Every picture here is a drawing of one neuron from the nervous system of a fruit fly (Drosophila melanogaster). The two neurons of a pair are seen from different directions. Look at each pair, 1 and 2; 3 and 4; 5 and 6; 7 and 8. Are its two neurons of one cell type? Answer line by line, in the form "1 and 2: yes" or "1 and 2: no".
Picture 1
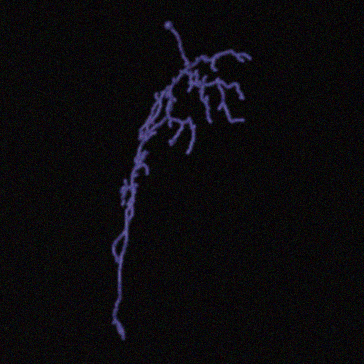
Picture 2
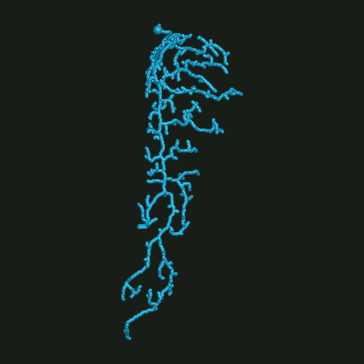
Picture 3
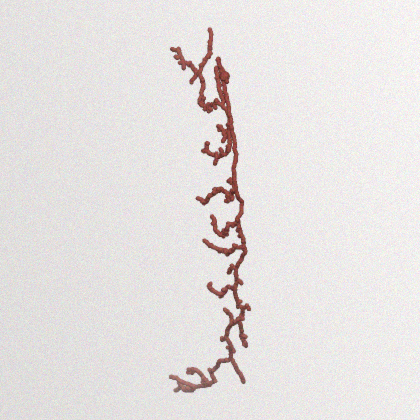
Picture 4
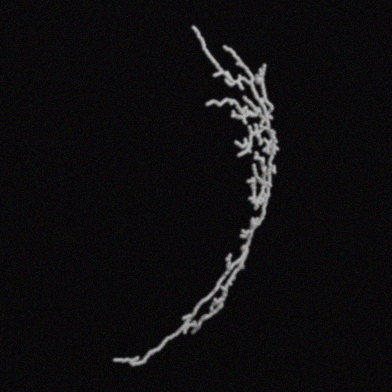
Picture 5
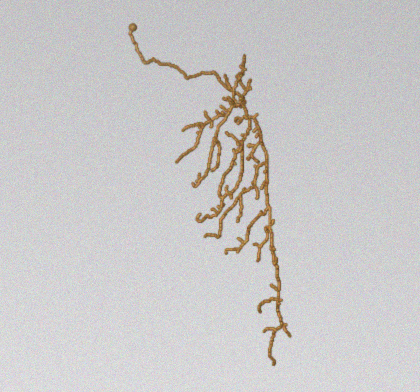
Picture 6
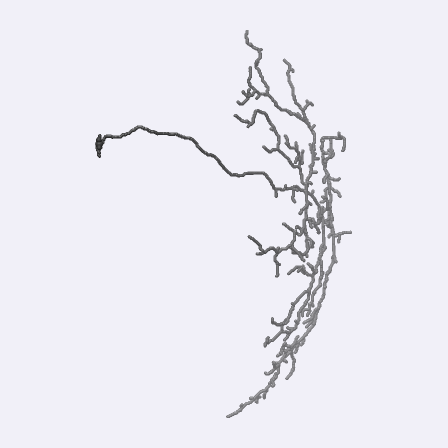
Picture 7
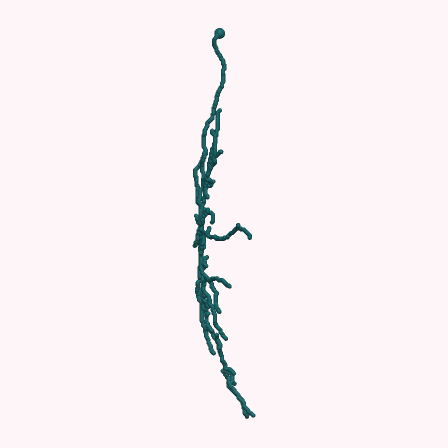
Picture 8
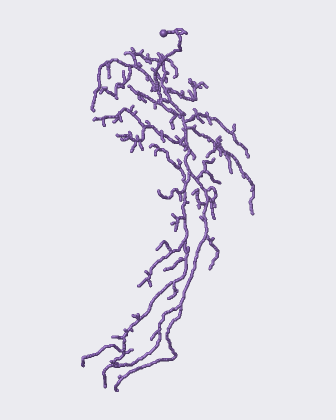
1 and 2: yes
3 and 4: yes
5 and 6: yes
7 and 8: no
